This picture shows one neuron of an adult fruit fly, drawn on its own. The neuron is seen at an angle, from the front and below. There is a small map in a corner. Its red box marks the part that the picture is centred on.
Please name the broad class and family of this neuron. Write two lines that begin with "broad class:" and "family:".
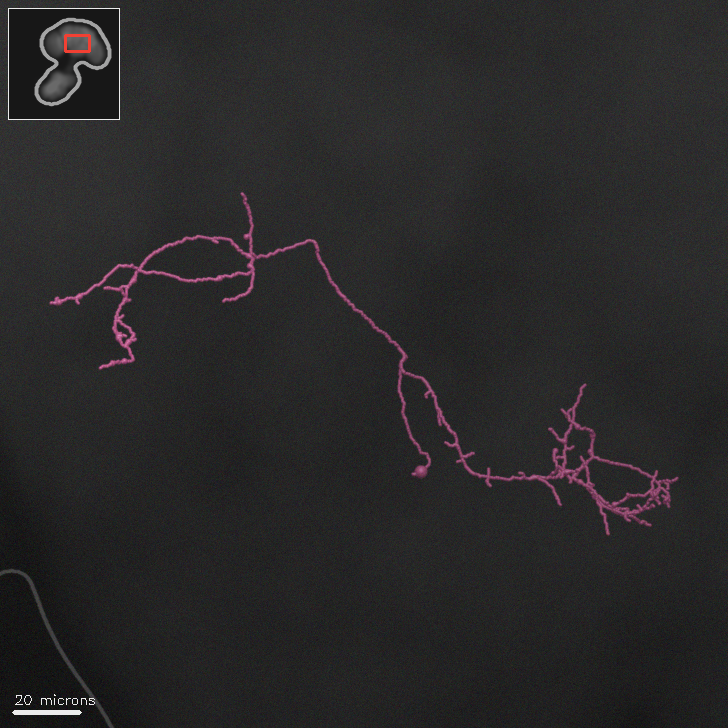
broad class: central-brain intrinsic neuron
family: hemilineage DM6_posterior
